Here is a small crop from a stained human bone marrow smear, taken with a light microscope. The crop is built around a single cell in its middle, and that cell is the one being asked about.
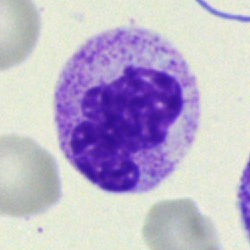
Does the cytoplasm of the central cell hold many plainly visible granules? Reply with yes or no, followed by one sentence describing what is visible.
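Yes. Fine purple granules are scattered throughout the cytoplasm.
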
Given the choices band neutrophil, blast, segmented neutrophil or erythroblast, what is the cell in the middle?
segmented neutrophil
